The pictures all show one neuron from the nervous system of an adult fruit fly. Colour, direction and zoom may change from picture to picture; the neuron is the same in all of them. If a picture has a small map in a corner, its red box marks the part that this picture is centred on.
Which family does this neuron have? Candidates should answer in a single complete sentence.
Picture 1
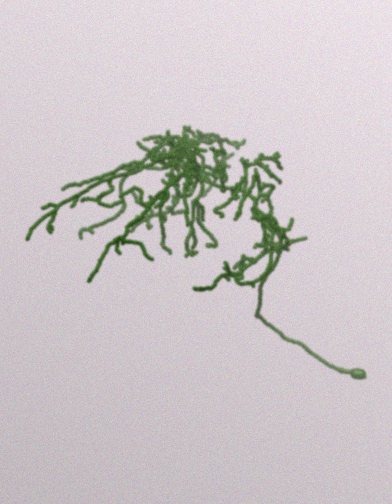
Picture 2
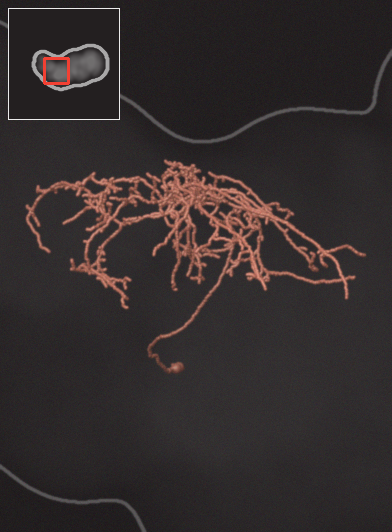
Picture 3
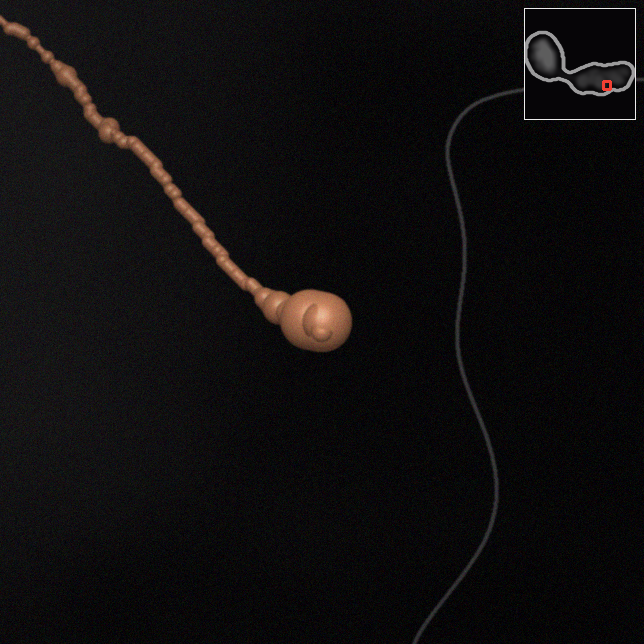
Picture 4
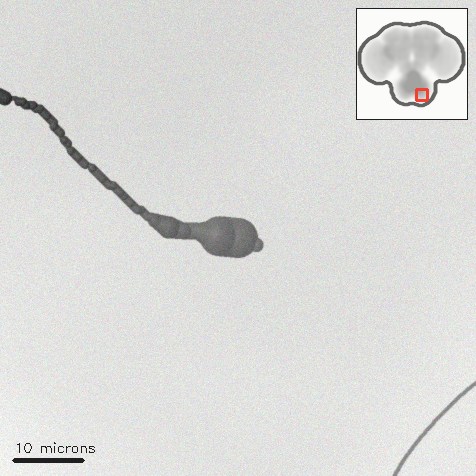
Within family hemilineage 06A is found this neuron.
